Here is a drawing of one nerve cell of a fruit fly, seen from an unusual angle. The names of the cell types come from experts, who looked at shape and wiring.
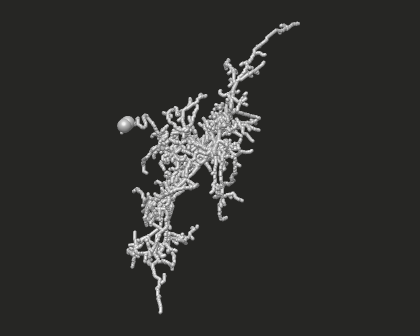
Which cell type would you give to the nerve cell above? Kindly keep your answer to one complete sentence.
The type of this nerve cell is the cell type PS314.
